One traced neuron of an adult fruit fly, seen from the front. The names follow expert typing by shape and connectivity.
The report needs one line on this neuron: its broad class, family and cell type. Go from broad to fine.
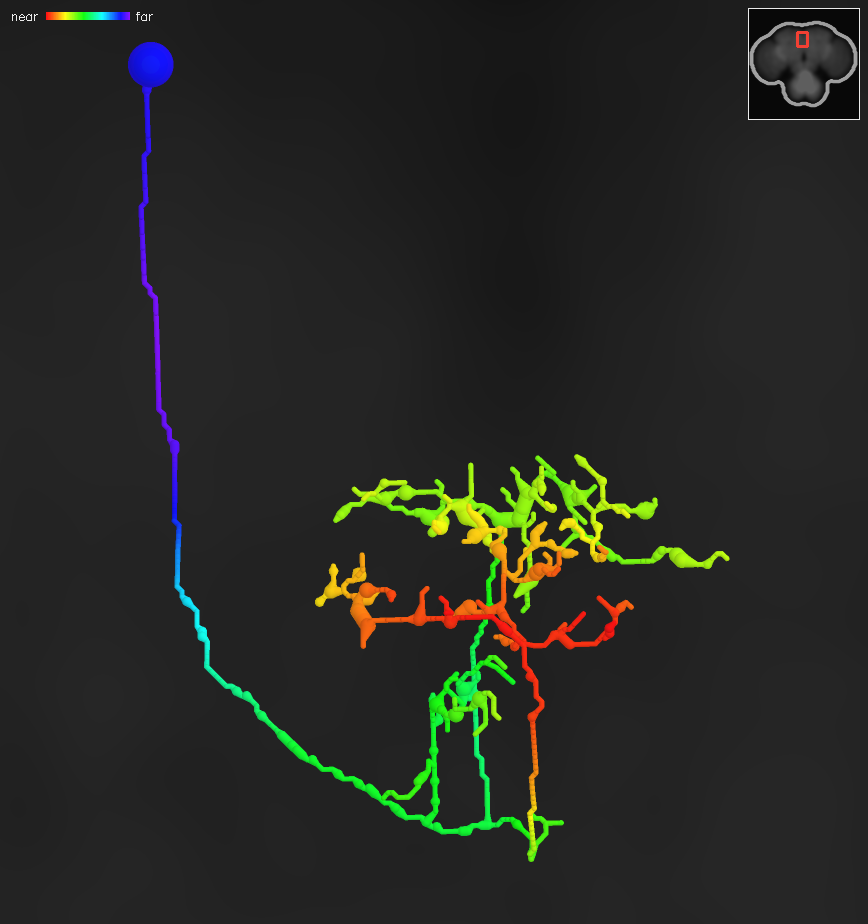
central-brain intrinsic neuron; class CX; vDeltaG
